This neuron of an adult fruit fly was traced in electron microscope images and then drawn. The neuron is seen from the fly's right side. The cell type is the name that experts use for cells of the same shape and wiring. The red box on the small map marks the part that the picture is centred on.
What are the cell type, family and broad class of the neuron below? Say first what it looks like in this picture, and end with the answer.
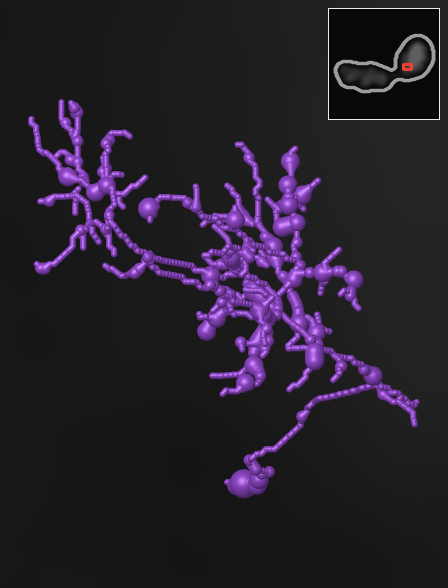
The cell body is at the bottom of the picture. Dozens of branch ends can be seen. It is of cell type Mi10. Its family is Mi. Its broad class is optic-lobe intrinsic neuron.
